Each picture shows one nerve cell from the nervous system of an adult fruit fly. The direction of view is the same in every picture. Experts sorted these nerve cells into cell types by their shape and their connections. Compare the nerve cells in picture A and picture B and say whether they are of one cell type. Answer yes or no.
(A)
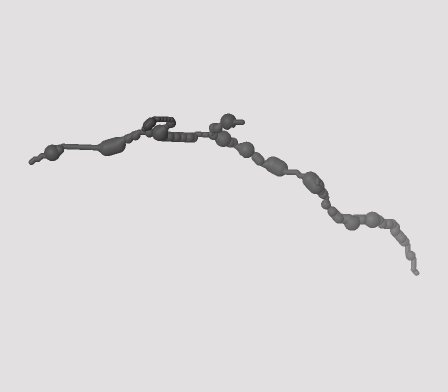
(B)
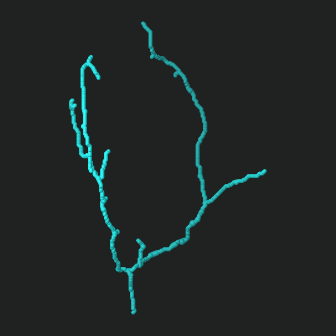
no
